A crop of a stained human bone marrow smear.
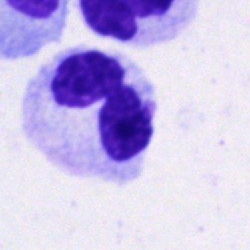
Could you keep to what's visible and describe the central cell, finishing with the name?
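Positioned toward the upper right of the cell: the nucleus. Chromatin dark purple, coarsely clumped. Cytoplasm pale lilac-grey and plentiful, widest on the left and lower side. The cell is a segmented neutrophil.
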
